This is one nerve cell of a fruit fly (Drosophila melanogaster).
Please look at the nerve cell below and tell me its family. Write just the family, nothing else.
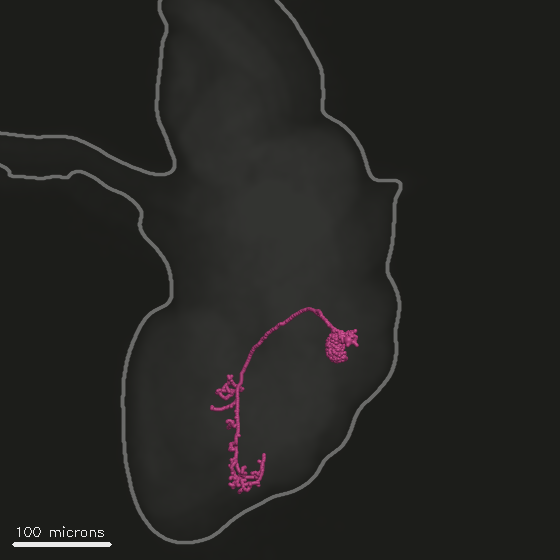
class ALPN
